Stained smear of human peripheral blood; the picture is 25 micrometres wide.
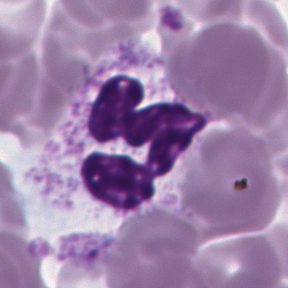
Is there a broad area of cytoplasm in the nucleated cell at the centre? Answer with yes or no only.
Yes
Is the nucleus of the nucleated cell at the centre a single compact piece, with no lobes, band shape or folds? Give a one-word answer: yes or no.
No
